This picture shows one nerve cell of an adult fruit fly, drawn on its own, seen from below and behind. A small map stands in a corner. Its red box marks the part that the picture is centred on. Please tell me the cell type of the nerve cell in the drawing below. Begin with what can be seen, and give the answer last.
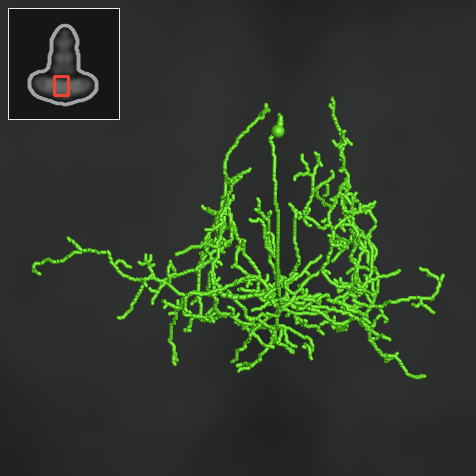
The cell body is at the top of the picture. As drawn here it is wider than it is tall. Its broad class is central-brain intrinsic neuron. Its cell type is GNG602.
